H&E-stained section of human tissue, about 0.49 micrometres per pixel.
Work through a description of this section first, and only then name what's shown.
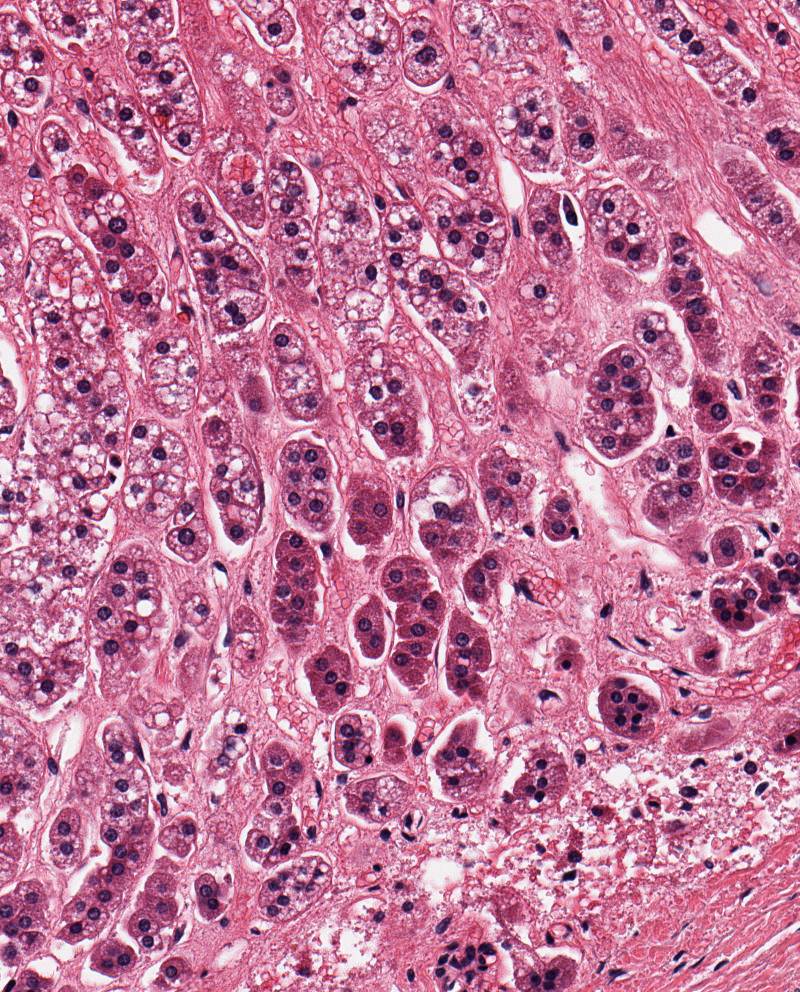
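Thin strands of pink fibrous stroma separate nests of cells, which form no gland lumens. Cells in the upper left have pale, foamy cytoplasm full of small clear vacuoles. This section is adrenal gland.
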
